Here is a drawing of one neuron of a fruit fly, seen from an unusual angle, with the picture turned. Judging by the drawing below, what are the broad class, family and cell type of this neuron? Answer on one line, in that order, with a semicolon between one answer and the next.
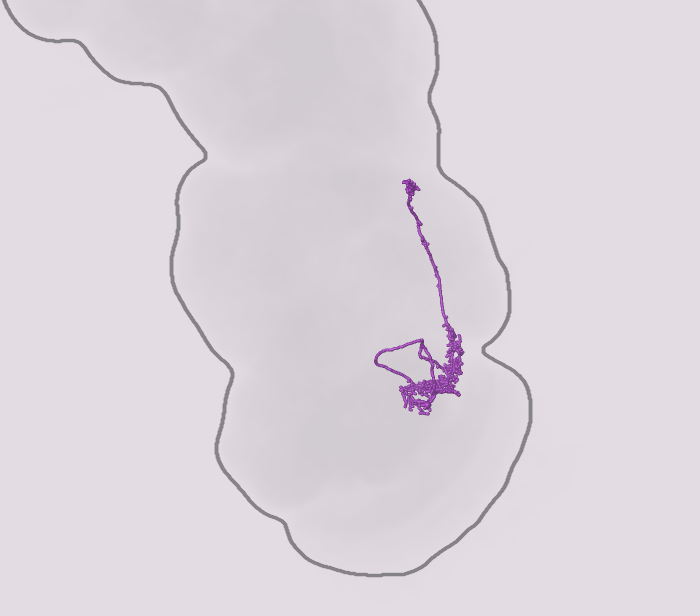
central-brain intrinsic neuron; hemilineage ALl1_ventral; SAD108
